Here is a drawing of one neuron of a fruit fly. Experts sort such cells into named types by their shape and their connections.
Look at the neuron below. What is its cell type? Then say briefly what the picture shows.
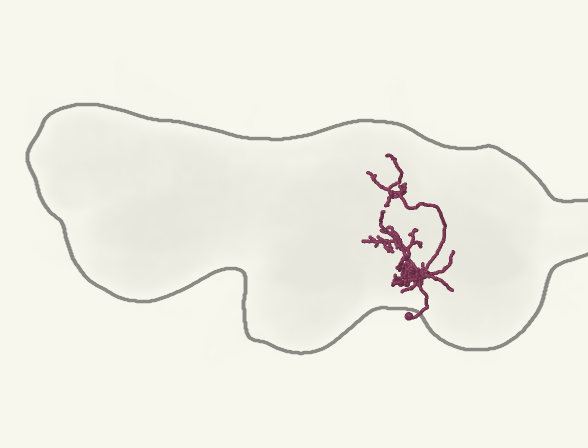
Its cell type is IN06B059. This is a nerve-cord intrinsic neuron. As drawn here it is taller than it is wide.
